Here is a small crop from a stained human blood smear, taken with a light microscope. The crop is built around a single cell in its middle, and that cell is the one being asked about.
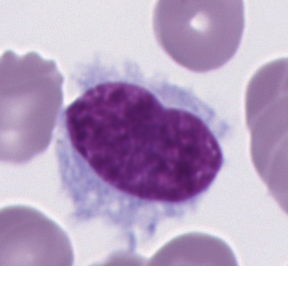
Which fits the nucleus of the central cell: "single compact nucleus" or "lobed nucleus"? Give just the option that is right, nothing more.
Single compact nucleus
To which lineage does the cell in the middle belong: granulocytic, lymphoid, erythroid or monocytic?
lymphoid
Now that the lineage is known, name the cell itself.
hairy cell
